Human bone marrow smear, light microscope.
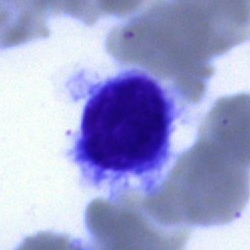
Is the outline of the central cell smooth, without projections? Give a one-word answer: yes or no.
No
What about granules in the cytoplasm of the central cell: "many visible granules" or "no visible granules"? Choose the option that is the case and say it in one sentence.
Visible granules are absent from the cytoplasm of the cell.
